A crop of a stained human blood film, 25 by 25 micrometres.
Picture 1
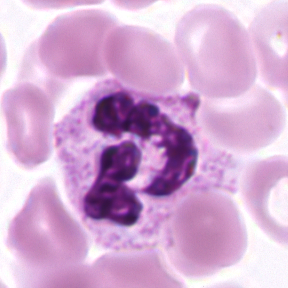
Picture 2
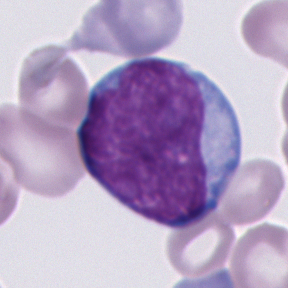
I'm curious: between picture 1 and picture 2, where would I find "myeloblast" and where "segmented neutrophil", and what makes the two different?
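Looking across the pair: segmented neutrophil in picture 1, myeloblast in picture 2. The nucleus of the segmented neutrophil shows as 2 separate pieces, an upper one curving down around the right side like a hook and a second at the lower left. By contrast, the myeloblast's nucleus measures about 15 by 12 micrometres, with the cytoplasm forming a crescent on the right side of the cell.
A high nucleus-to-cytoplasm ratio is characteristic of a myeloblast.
The cytoplasm differs too: the segmented neutrophil's is plentiful and pale pinkish-lilac, scattered with fine, small pinkish-purple granules; the myeloblast's has no granules or vacuoles and is a deeper blue along the cell edge than next to the nucleus.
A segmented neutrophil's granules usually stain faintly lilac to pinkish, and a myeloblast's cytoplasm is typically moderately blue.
At the edges, a small pointed projection sticks out from the upper right of the segmented neutrophil, while red cells touch the myeloblast on its left and lower right.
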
